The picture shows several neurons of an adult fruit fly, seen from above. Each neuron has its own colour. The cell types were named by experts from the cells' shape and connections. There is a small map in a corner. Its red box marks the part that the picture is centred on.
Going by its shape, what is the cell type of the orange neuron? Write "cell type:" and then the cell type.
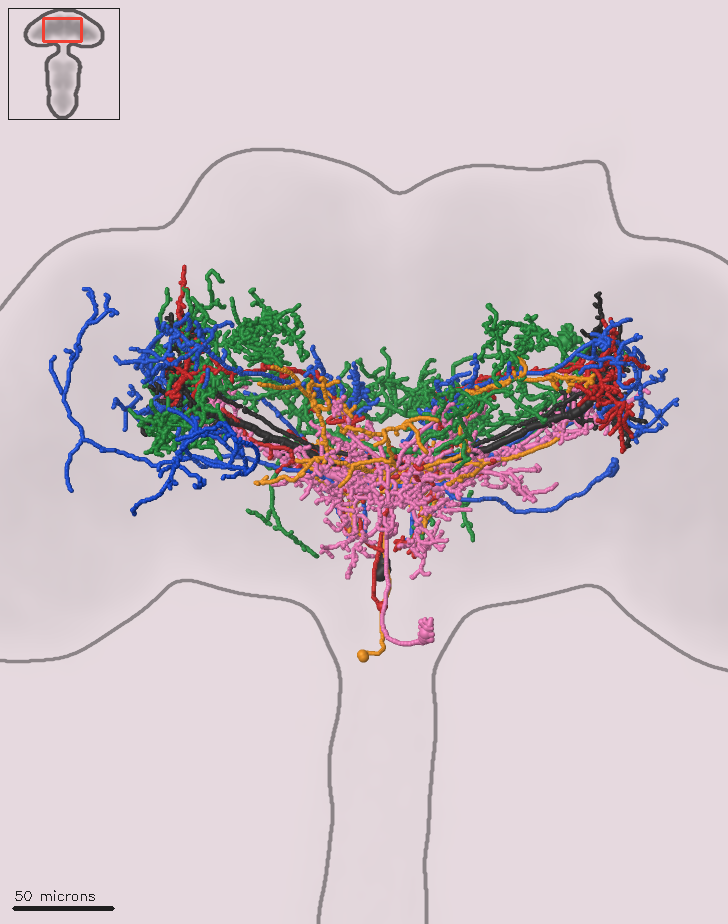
cell type: GNG601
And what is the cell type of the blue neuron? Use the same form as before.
cell type: GNG517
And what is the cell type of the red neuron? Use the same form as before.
cell type: GNG343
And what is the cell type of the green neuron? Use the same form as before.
cell type: GNG300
